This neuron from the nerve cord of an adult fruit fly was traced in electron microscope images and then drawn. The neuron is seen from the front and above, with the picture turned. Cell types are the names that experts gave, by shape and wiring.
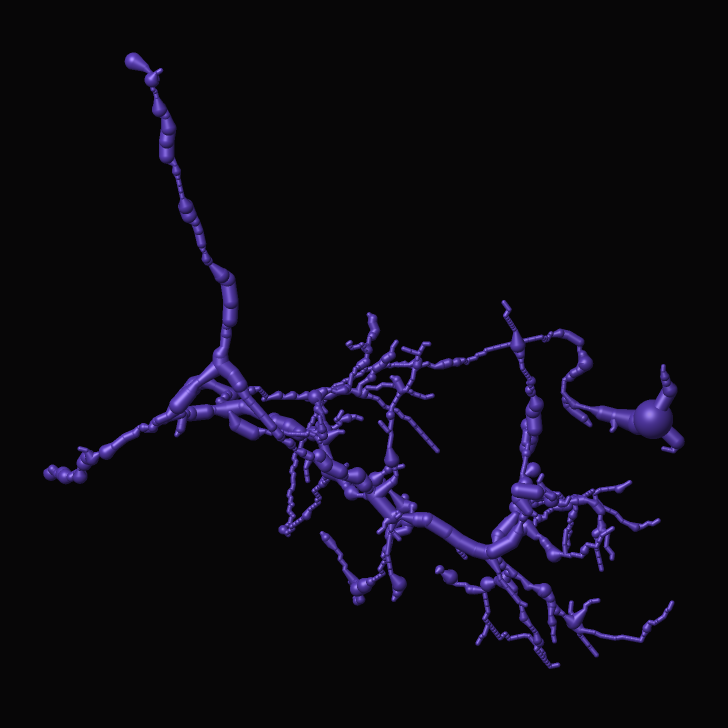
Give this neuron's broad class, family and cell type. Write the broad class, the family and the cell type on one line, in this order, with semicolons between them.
nerve-cord intrinsic neuron; hemilineage 03B; IN03B069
